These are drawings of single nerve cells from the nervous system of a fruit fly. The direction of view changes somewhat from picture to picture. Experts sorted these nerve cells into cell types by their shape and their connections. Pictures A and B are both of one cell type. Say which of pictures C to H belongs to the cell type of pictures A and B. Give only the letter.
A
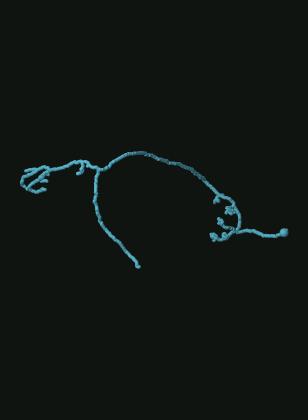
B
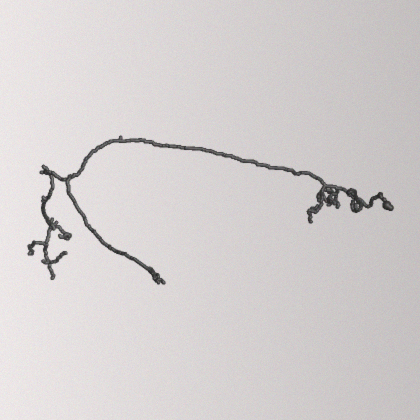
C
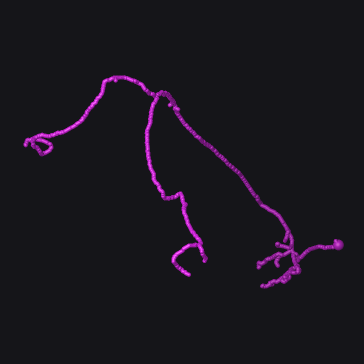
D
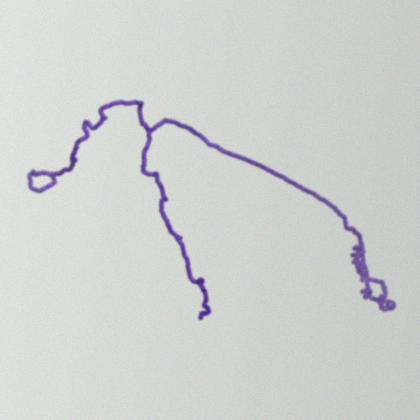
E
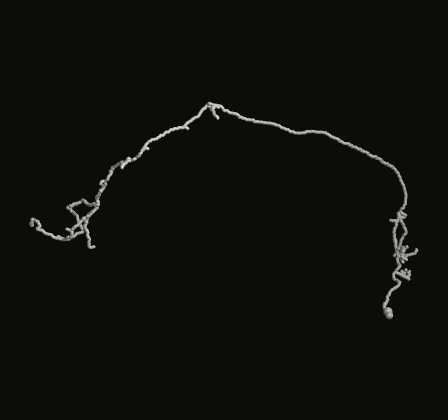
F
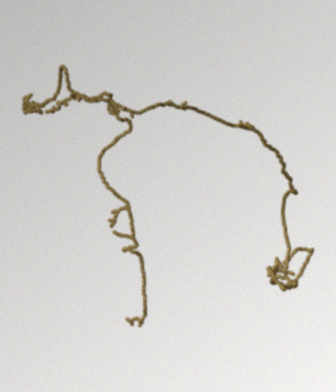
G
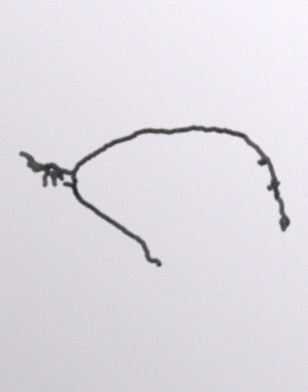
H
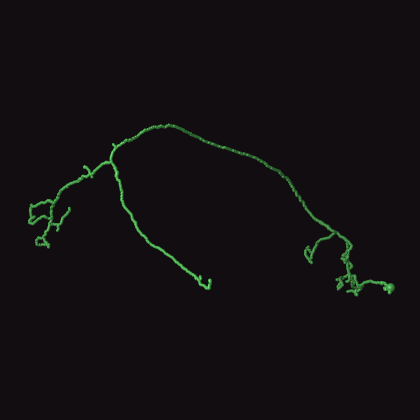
H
